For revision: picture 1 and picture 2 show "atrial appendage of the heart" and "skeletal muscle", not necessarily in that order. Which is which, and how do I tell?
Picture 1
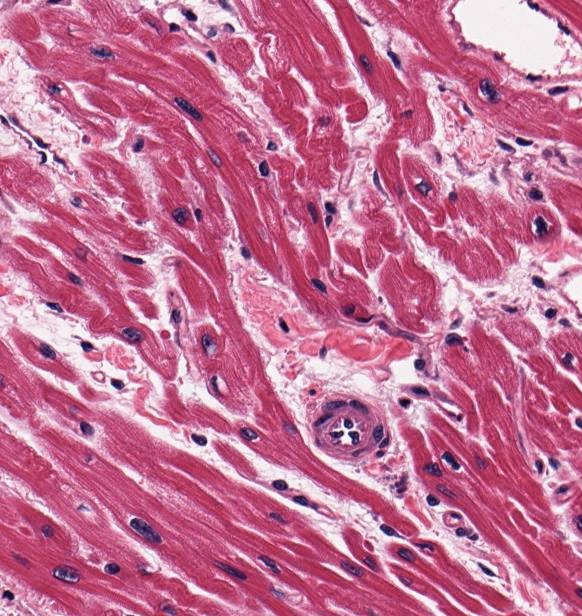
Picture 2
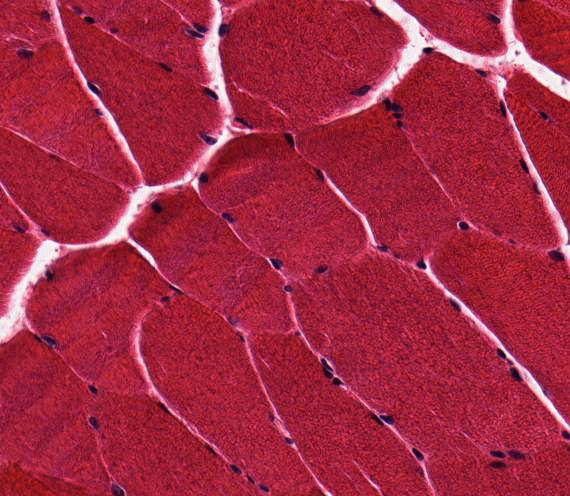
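The atrial appendage of the heart appears in picture 1, skeletal muscle in picture 2. Its fibres mostly run diagonally from upper left to lower right, and they branch and join neighbouring fibres instead of running as separate parallel cylinders. Several fibres show a pale clear zone at the ends of the nucleus. In skeletal muscle the fibres are polygonal, flattened where they press against their neighbours, with deep red-pink, finely stippled cytoplasm and small, dark purple, flattened nuclei at the fibre edges just beneath the borders.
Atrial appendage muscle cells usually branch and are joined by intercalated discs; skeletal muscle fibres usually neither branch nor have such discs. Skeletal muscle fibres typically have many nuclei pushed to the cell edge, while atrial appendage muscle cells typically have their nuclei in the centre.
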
